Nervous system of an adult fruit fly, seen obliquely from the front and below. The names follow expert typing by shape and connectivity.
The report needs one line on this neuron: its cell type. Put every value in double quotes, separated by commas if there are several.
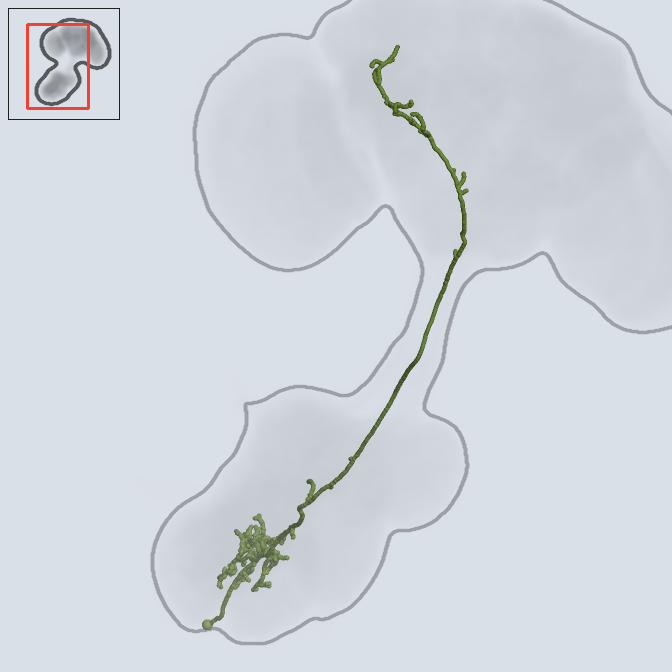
"AN05B062"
